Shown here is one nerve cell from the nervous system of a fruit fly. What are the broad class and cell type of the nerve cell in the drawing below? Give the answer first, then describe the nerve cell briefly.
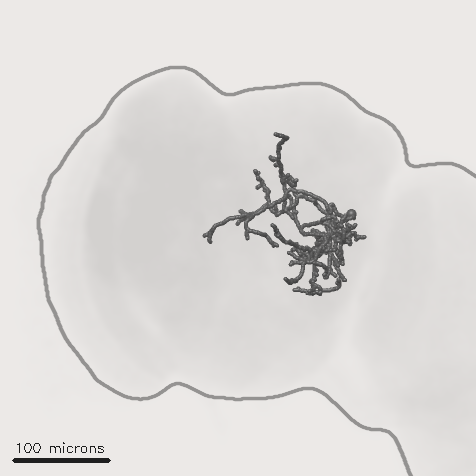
This is a central-brain intrinsic neuron. Its cell type is PS240. Its cell body lies on the right of the picture. From top to bottom in the picture it spans about 170 microns.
